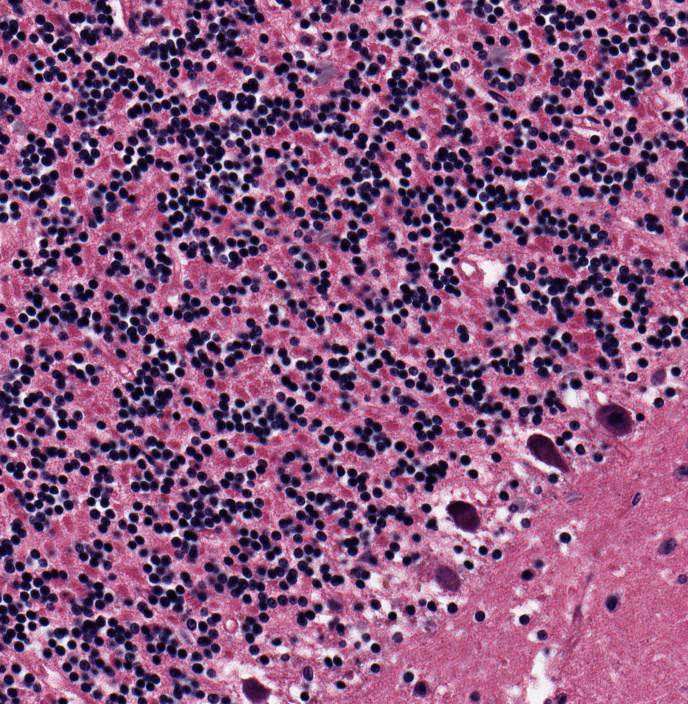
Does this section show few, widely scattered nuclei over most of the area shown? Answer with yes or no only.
No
